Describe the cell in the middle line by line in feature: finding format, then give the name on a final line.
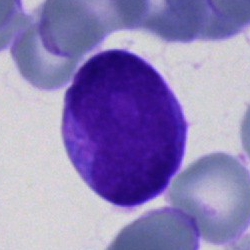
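Staining: deep, dark purple almost throughout
Chromatin: fine and evenly spread, not clumped
Vacuoles: none seen
Surface: no blebs or projections
Name: blast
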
